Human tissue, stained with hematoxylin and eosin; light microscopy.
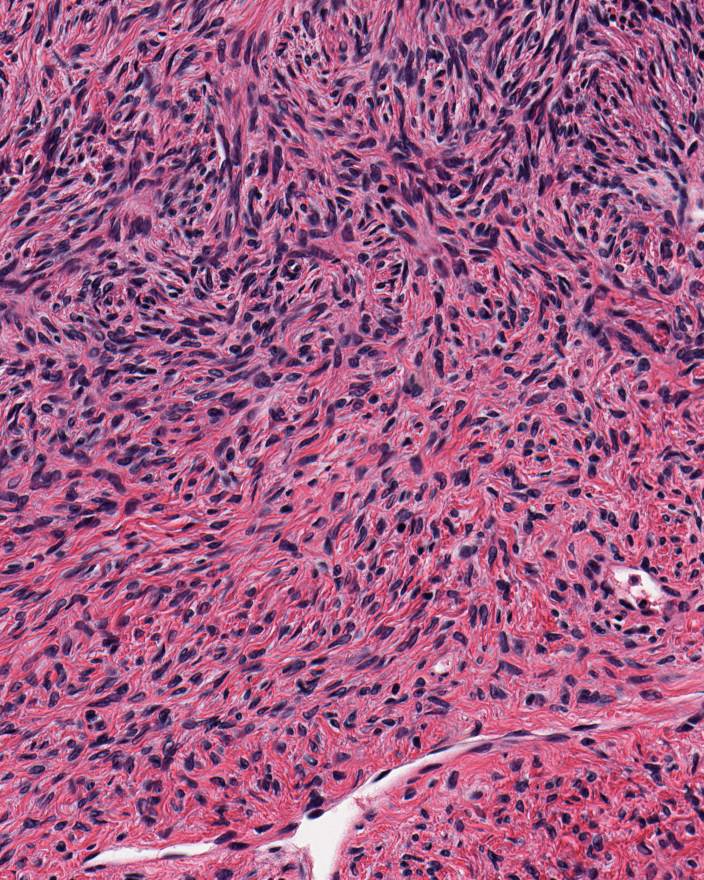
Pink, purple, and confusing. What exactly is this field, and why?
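Ovarian cortex. Decisive: spindle cells crowd the entire field in short interlacing fascicles and whorls.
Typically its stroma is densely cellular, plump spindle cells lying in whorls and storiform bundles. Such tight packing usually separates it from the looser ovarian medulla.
Nuclei dark, ovoid to spindle-shaped, fairly uniform; cytoplasm scant, pink, borders indistinct; wispy pink collagen between cells.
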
